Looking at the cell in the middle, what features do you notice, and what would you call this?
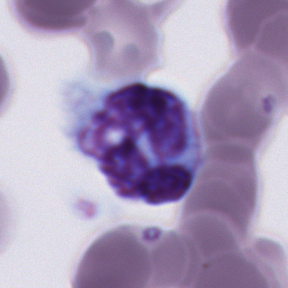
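Nucleus irregular, folded into several lobes filling most of the cell. No nucleoli seen. Visible cytoplasm without distinct granules. Small clear white spot left of cell centre. Monocyte.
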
